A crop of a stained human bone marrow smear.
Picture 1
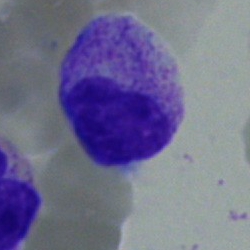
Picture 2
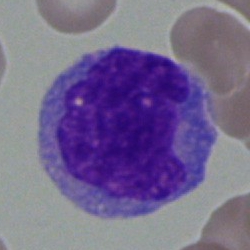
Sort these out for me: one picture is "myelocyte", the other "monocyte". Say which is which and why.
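Picture 1 shows a myelocyte; picture 2 shows a monocyte. The myelocyte has a rounded to oval outline with smooth edges. Its chromatin is dark purple and fairly dense, with slight clumping, and no distinct nucleolus is visible in the nucleus.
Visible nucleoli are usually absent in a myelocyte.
At the lower left edge of picture 1, another nucleated cell is partly in view, not touching the myelocyte. The monocyte in picture 2 has a roughly round outline, and its nucleus fills most of the cell. That nucleus has a shallow notch on its right side.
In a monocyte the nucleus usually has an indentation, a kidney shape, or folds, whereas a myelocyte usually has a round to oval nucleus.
No distinct granules show in the monocyte's cytoplasm. Red cells lie around it without overlapping it.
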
